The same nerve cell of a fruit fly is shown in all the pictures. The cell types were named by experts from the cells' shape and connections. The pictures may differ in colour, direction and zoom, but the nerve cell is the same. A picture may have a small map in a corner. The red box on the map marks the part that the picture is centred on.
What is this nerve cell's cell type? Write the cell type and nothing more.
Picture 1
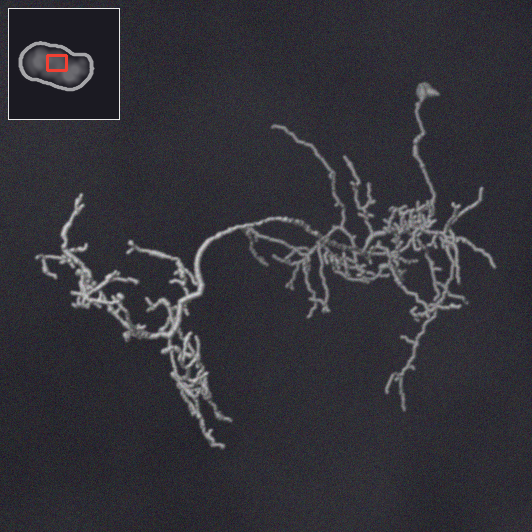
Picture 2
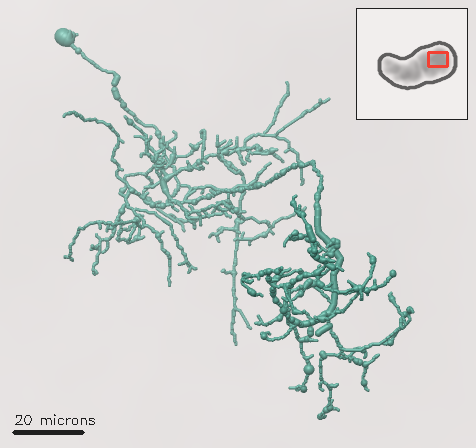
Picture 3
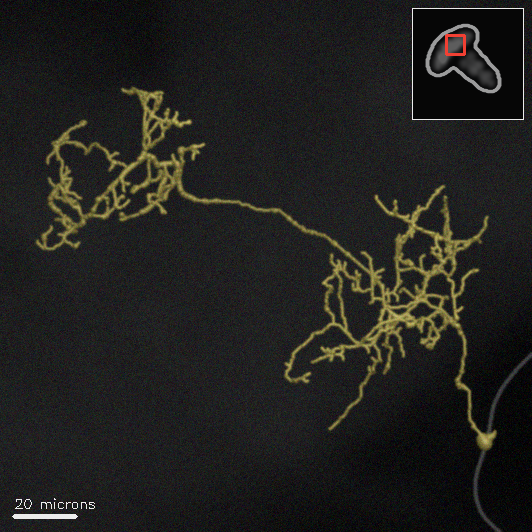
LAL140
